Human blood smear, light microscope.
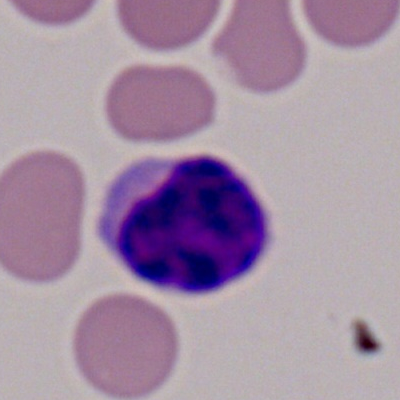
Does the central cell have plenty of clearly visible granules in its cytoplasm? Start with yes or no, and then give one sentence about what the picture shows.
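No. The cytoplasm shows no granules.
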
